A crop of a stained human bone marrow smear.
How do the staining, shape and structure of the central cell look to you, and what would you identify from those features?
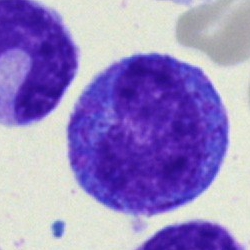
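Outline round and smooth. No vacuoles seen. No contact with any neighbouring cell. Promyelocyte.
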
